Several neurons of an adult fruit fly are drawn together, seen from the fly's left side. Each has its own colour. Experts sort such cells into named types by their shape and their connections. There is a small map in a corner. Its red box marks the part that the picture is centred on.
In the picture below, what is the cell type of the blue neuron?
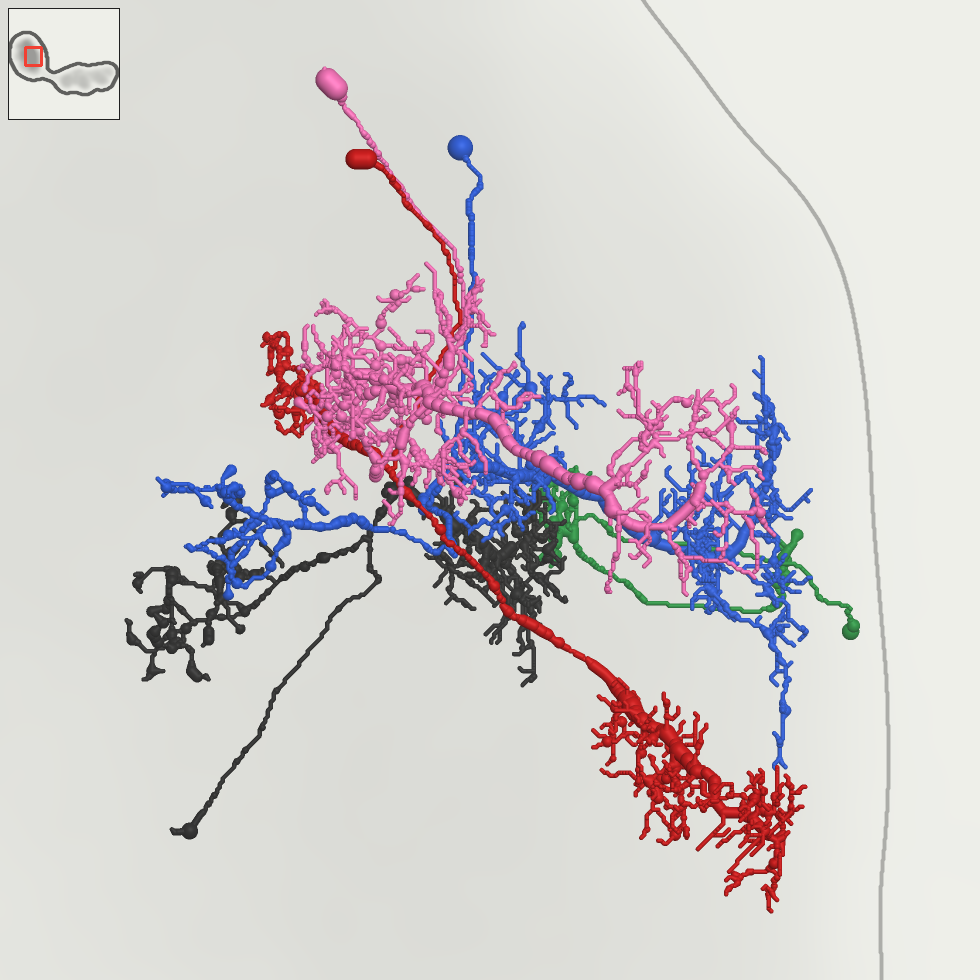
LPLC2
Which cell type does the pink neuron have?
LPLC4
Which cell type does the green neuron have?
T5d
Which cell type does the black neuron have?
LC17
